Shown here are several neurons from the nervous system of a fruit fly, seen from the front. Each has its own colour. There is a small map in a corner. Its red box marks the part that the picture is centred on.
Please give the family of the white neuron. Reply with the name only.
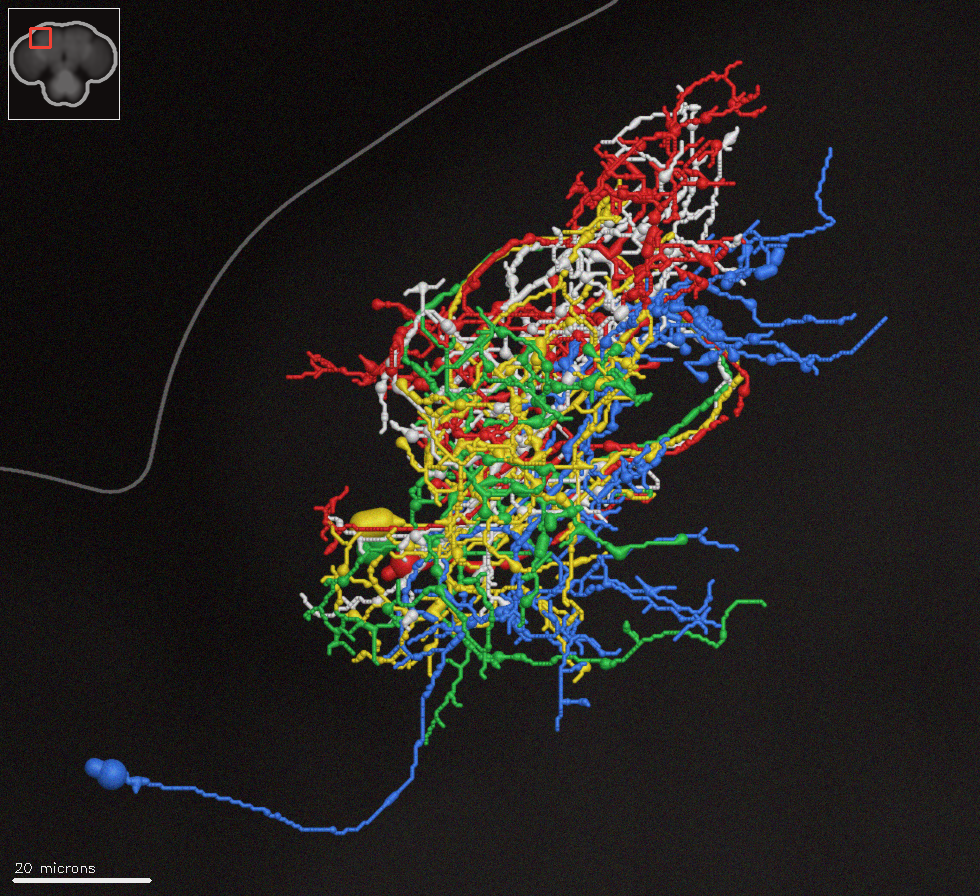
hemilineage SLPp&v1_posterior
